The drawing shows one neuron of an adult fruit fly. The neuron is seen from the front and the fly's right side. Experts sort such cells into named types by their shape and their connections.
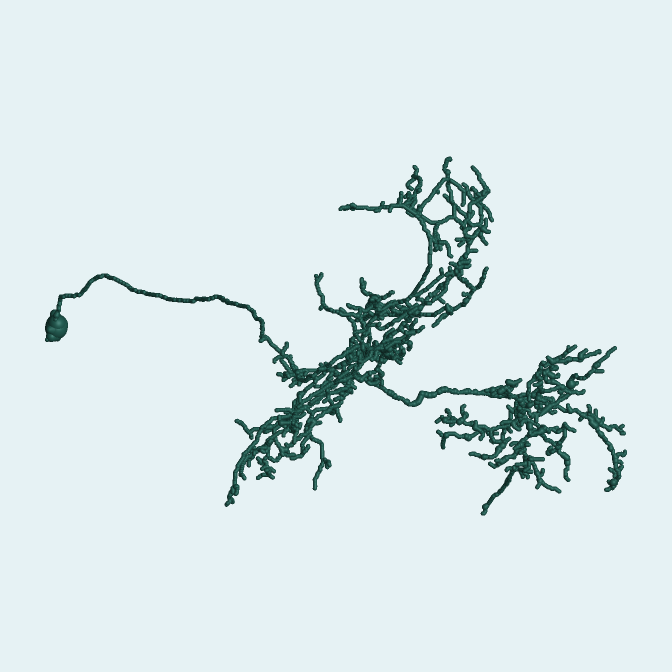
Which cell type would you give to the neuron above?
LAL161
